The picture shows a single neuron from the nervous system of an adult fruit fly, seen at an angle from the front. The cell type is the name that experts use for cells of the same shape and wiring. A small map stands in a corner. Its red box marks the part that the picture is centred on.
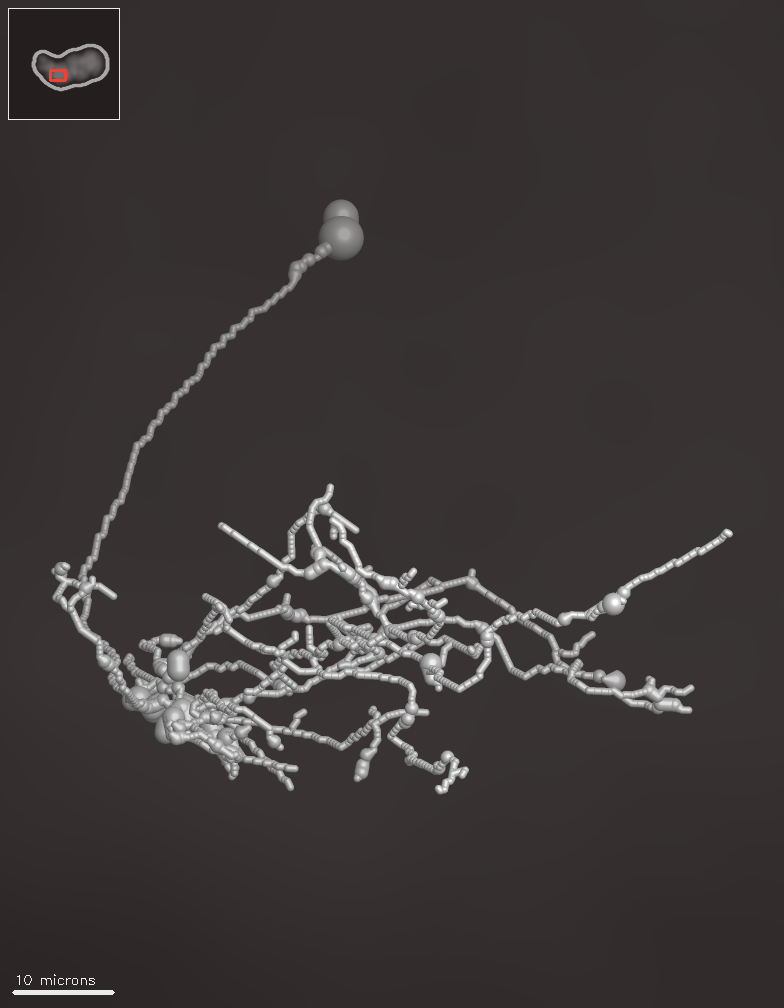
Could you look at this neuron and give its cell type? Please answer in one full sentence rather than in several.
As a matter of cell type, the neuron is IN01B080.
